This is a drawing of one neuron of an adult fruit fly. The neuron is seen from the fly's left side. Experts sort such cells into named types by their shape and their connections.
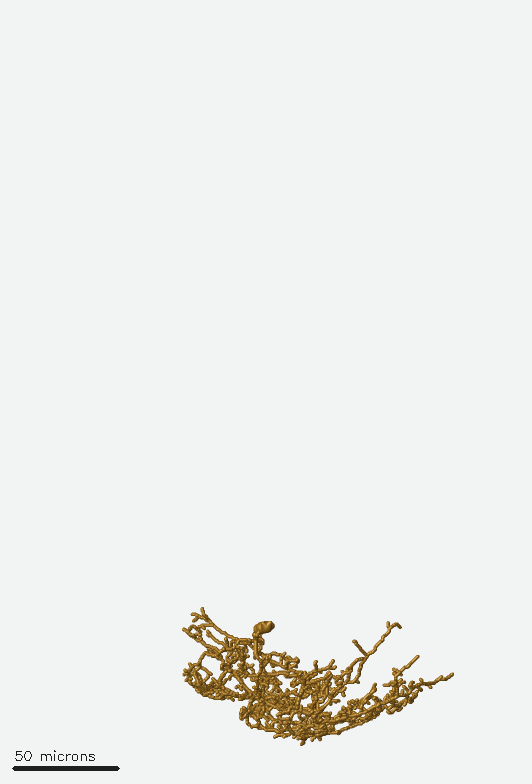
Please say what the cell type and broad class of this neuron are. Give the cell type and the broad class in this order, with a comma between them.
MN2Da, motor neuron of the brain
